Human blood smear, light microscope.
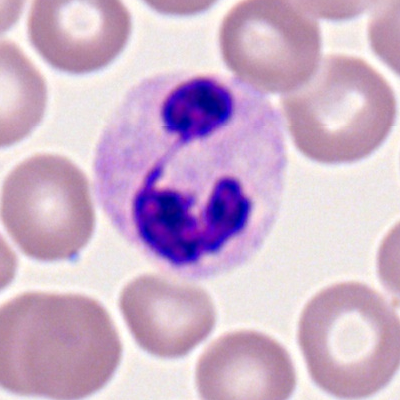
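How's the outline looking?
Round and smooth.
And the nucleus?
Split into several separate lobes, with the upper one tied to the lower ones by a thin strand of chromatin.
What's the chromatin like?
Dark purple and coarsely clumped.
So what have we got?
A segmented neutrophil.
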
